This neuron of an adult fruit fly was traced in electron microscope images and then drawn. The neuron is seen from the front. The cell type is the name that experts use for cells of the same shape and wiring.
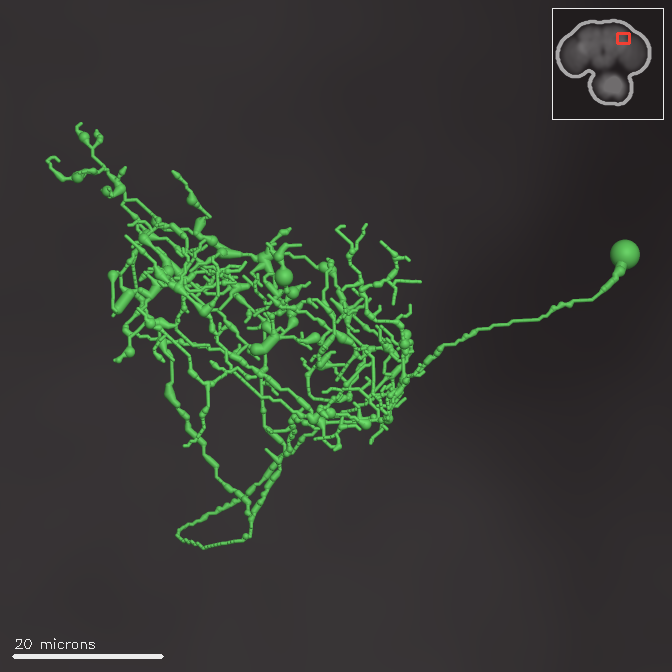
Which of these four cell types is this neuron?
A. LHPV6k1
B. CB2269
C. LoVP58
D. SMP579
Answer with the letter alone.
A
